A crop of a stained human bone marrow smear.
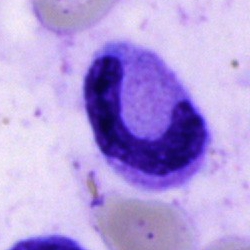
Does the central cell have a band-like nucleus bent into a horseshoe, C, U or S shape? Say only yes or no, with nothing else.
Yes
